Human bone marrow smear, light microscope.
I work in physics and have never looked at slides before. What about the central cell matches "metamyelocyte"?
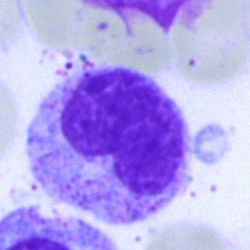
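A single notch is cut into the lower side of the nucleus, which goes with a metamyelocyte.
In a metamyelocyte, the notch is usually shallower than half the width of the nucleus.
The nucleus lies toward the upper right of the cell, leaving most of the cytoplasm below and to the left. The chromatin is dark purple, clumped into patches separated by paler gaps.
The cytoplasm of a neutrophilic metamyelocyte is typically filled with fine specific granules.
Fine pink-violet granules are present here, which fits in their fineness, but they are scattered through the cytoplasm rather than filling it, which does not.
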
